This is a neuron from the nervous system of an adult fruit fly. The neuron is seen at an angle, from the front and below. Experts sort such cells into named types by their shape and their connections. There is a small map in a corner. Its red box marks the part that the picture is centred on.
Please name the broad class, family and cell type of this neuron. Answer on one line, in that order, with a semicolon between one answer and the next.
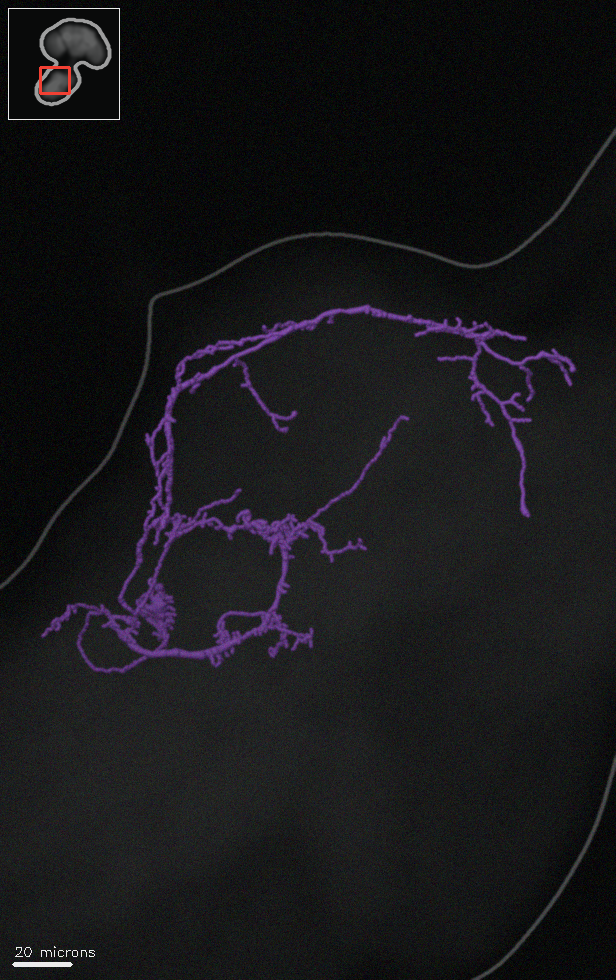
nerve-cord intrinsic neuron; hemilineage 19B; IN19B002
